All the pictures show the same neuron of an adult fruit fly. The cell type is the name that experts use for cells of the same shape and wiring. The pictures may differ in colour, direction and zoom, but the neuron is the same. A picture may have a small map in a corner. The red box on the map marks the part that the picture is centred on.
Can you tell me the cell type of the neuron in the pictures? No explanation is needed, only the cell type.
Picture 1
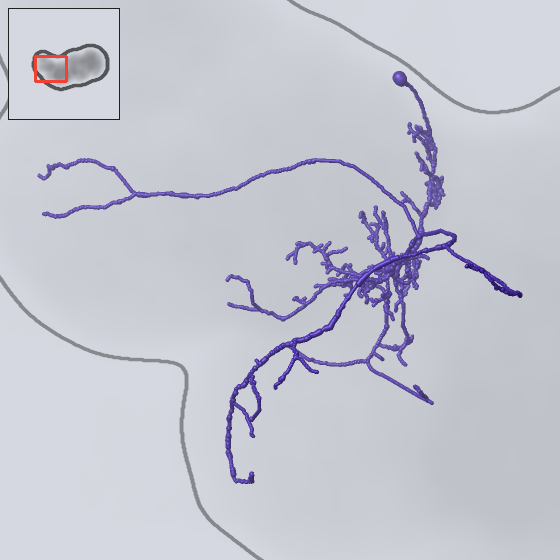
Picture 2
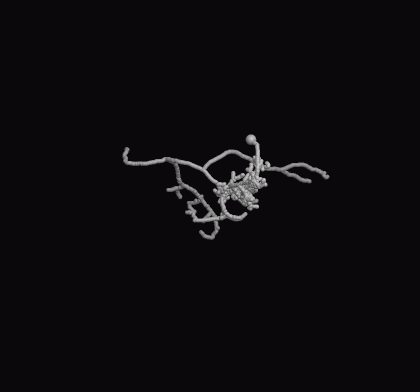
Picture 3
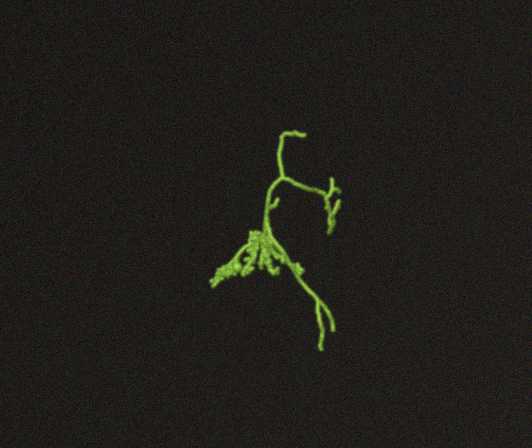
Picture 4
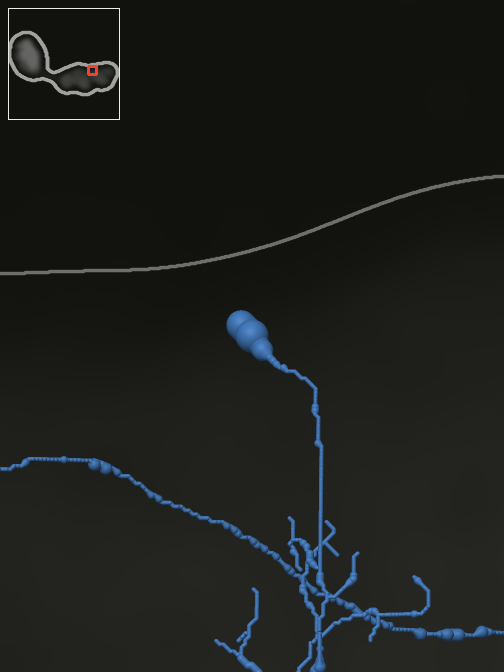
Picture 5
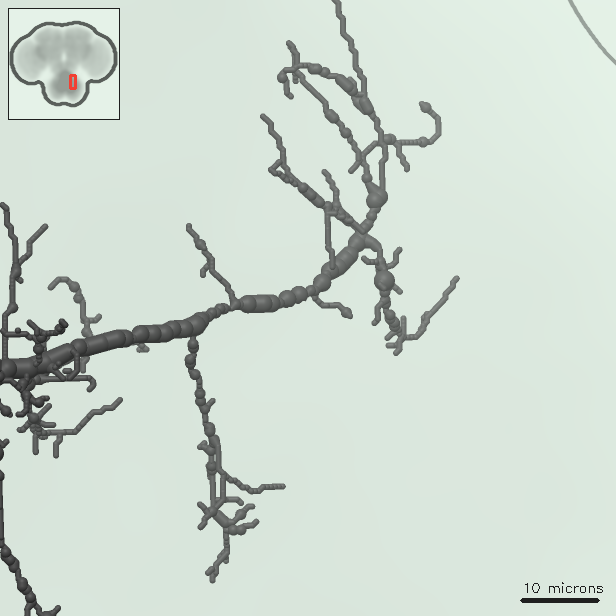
IN18B038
